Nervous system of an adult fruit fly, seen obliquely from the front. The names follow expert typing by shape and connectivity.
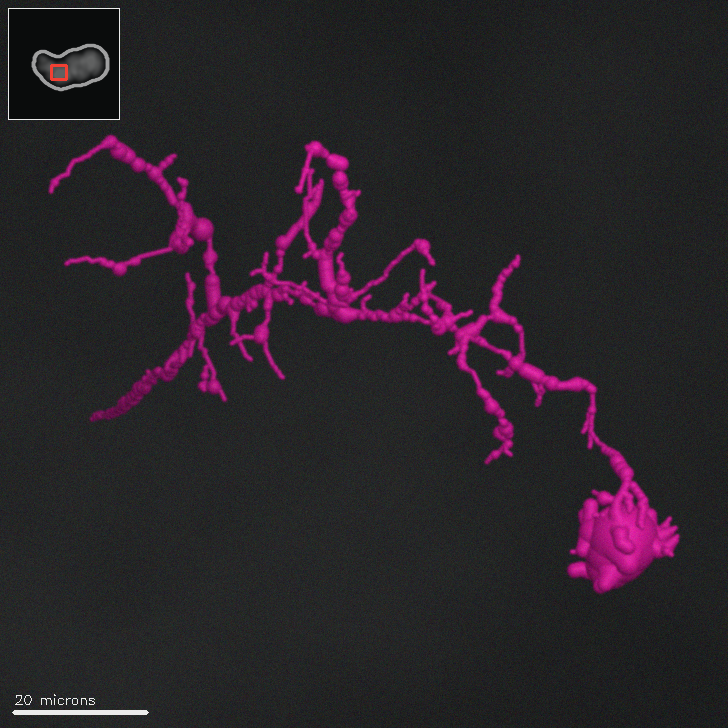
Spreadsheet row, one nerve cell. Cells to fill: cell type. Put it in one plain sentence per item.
The cell type is Ti flexor MN.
